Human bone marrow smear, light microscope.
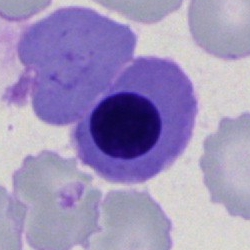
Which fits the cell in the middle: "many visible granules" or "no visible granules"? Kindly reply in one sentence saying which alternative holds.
No granules can be seen in the cytoplasm of this cell.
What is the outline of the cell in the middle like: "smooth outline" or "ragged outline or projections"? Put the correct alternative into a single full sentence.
Neither ragged parts nor projections, blebs or tags mark the edge of the cell.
